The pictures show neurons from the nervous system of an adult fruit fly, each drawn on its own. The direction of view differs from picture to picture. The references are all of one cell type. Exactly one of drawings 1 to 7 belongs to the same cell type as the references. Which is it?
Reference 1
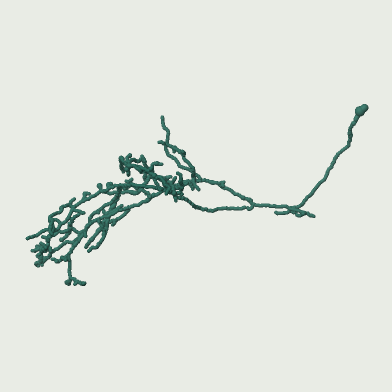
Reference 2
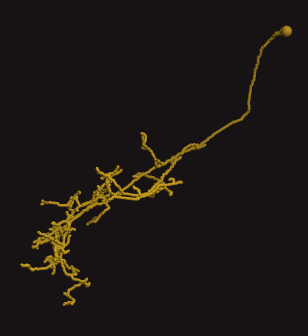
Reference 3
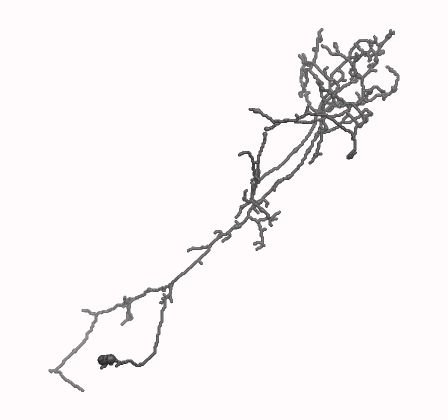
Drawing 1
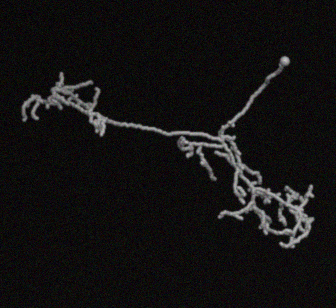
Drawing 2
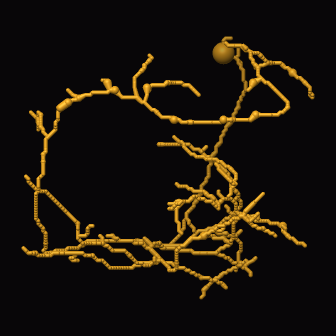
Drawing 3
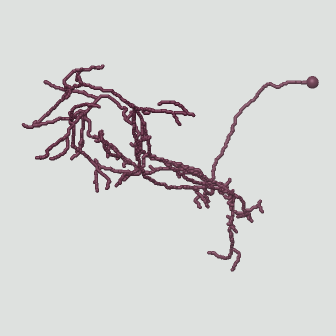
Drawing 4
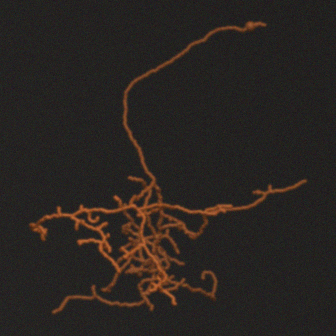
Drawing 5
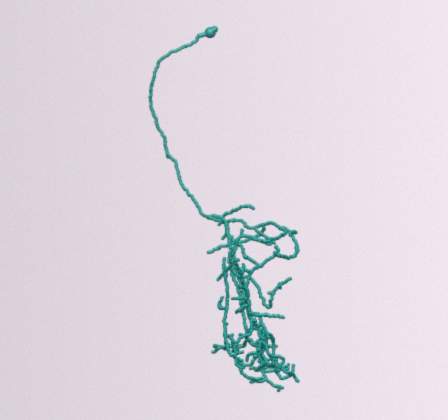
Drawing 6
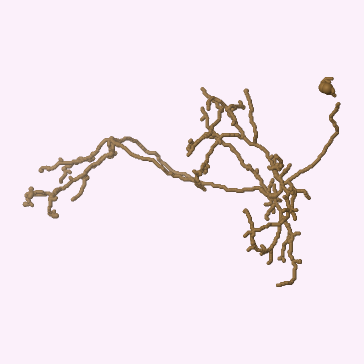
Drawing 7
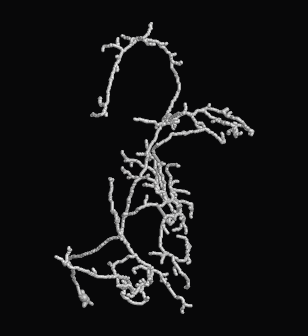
Drawing 5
